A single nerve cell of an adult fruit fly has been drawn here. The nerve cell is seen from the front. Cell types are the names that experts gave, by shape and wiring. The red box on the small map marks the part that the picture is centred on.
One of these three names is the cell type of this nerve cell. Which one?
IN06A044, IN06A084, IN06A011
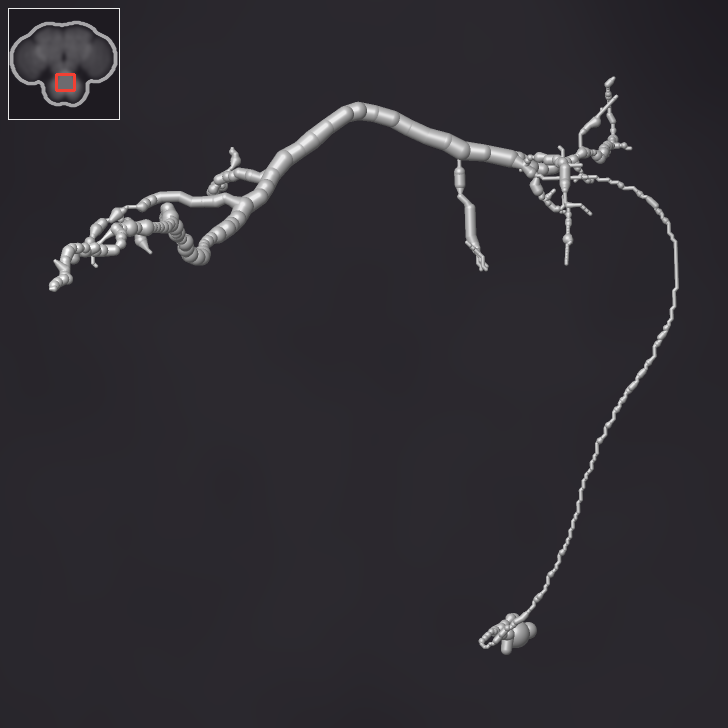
IN06A011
